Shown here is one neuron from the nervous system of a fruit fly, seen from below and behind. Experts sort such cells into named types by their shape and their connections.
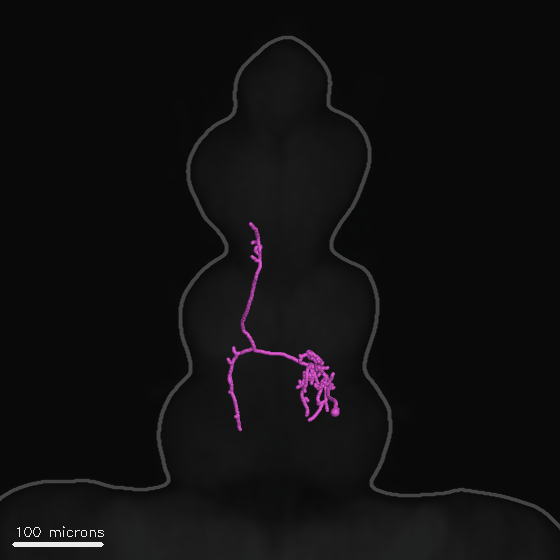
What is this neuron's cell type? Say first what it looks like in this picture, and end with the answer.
The cell body is at the bottom of the picture. By the scale bar it is about 250 microns tall in this view. Its broad class is nerve-cord intrinsic neuron. It is of cell type IN06A090.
